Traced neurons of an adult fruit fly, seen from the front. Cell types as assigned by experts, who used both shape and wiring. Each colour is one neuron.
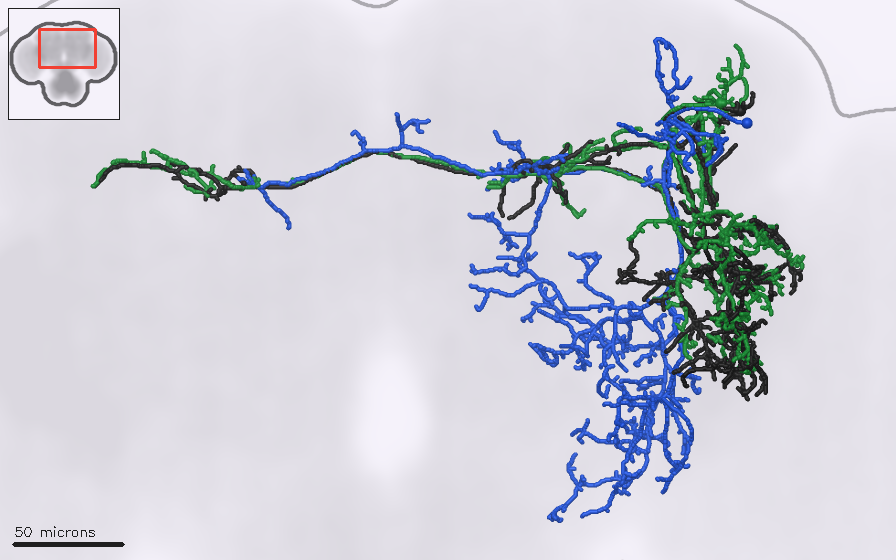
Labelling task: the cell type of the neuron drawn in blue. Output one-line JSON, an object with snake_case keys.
{"cell_type": "CL022_b"}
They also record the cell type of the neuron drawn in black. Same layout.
{"cell_type": "AVLP039"}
